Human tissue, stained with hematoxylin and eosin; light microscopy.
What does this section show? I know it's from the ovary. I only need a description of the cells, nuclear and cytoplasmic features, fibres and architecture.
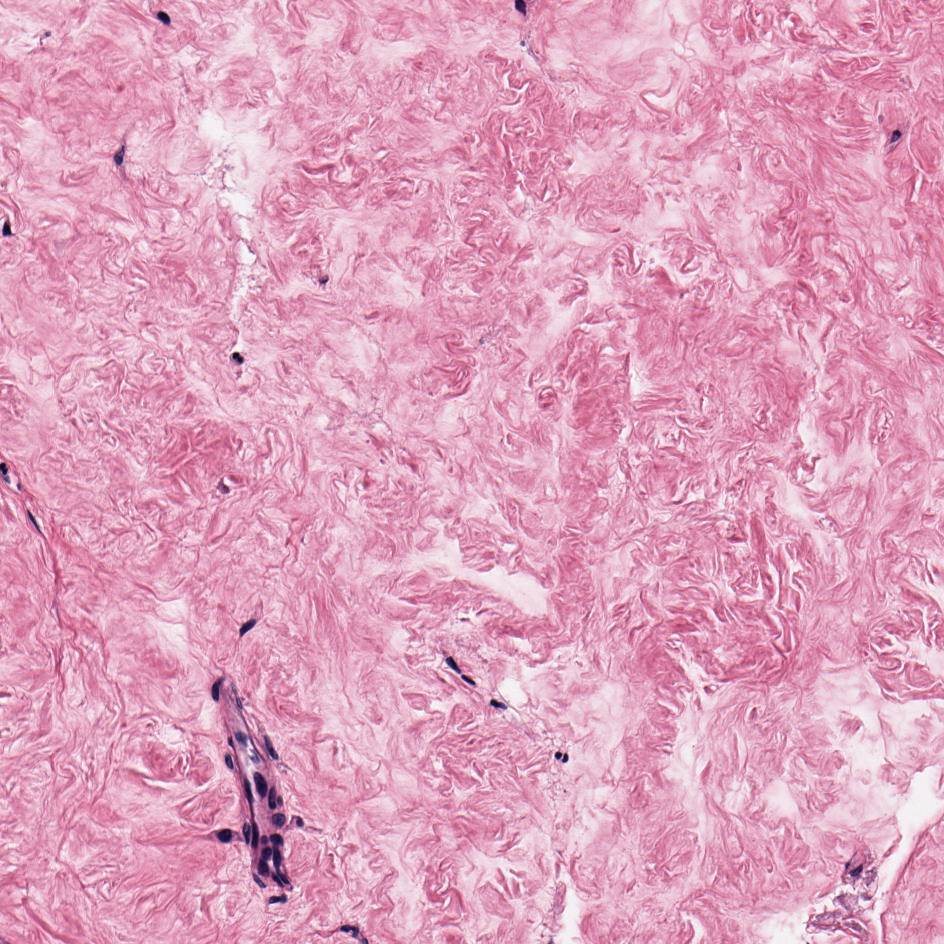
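Entire field: dense, eosinophilic collagenous stroma. Collagen fibres wavy, interlacing in haphazard directions, not in parallel bundles. Cells very sparse: only a few widely scattered nuclei among the collagen. Those nuclei small, dark, spindle-shaped or oval.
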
